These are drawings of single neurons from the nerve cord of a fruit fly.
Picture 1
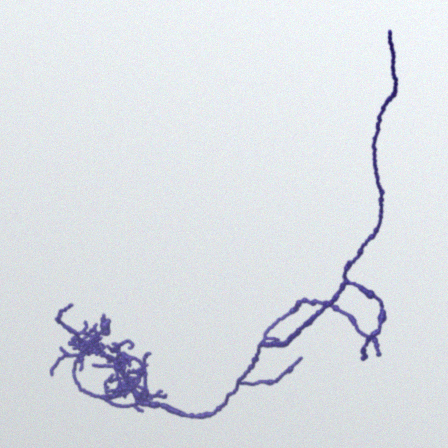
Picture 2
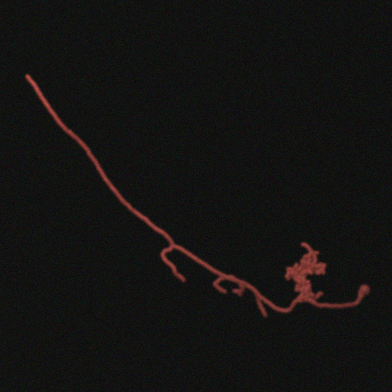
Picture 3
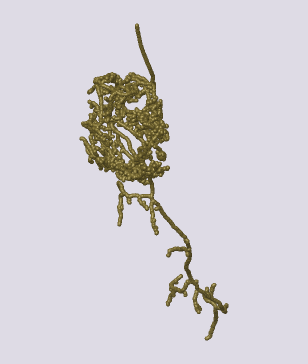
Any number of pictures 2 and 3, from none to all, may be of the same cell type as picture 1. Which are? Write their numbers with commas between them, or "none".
2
